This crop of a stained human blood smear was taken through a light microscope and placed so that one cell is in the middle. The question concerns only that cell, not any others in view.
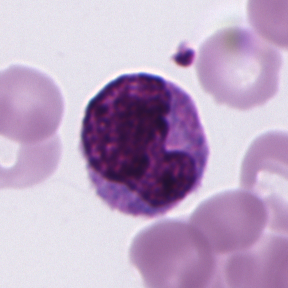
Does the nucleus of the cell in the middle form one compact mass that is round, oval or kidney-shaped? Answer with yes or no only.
Yes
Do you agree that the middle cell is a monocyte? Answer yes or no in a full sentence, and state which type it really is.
Yes, the cell occupying the center is a monocyte.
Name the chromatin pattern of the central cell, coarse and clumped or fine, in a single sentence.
This nucleus has coarsely clumped chromatin.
